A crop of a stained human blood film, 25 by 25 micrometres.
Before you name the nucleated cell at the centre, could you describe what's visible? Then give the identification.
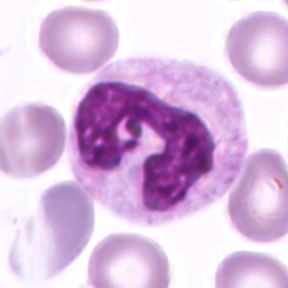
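Within a smooth, round outline lies a nucleus shaped as a single curved band, its central notch opening toward the bottom of the picture. No nucleoli are visible. Fine, faint lilac granules are scattered through the cytoplasm. This cell is a band neutrophil.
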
